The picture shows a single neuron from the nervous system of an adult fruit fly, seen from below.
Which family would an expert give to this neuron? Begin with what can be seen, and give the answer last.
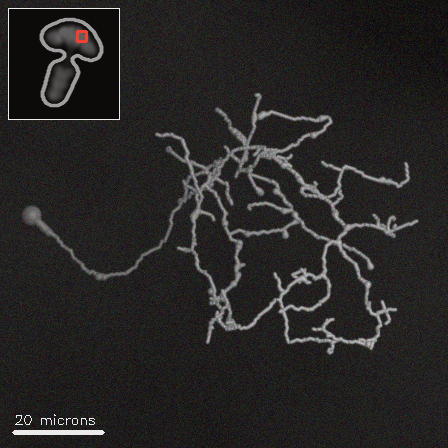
It is in the brain and does not reach the nerve cord. From left to right in the picture it spans about 85 microns. The picture shows dozens of branch ends. It is a central-brain intrinsic neuron. Its family is hemilineage SLPpm1.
